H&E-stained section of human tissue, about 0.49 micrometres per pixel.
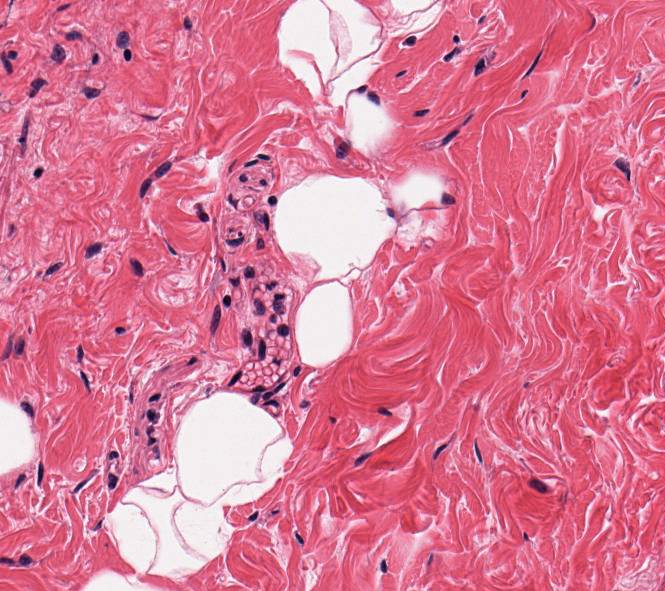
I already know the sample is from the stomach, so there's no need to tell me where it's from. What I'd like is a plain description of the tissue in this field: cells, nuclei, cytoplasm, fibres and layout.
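The field consists mainly of dense pink collagen arranged in wavy bundles running in many different directions. Between the bundles lie sparse, scattered, dark, slender spindle-shaped nuclei. A few empty, rounded fat cell spaces form a loose vertical chain down the middle of the field. No epithelium is present anywhere in the field.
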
